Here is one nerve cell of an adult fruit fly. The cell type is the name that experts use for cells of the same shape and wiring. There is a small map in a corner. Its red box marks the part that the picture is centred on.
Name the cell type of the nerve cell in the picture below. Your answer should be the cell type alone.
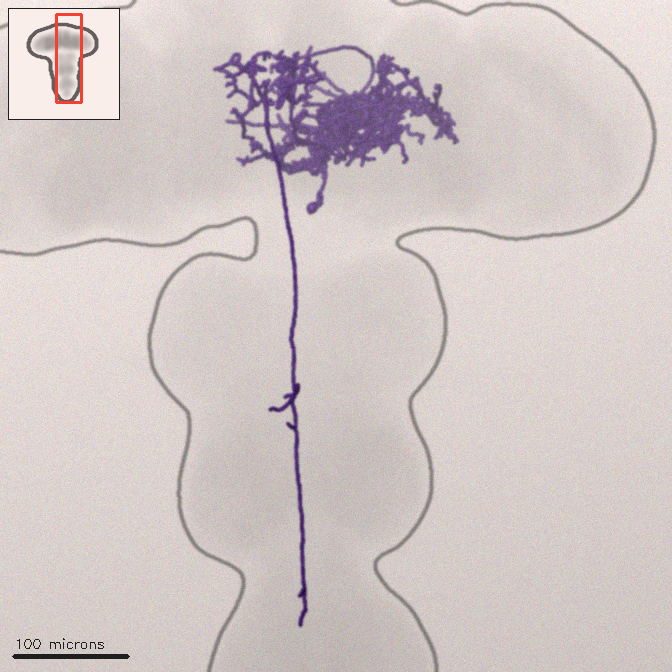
SIP136m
